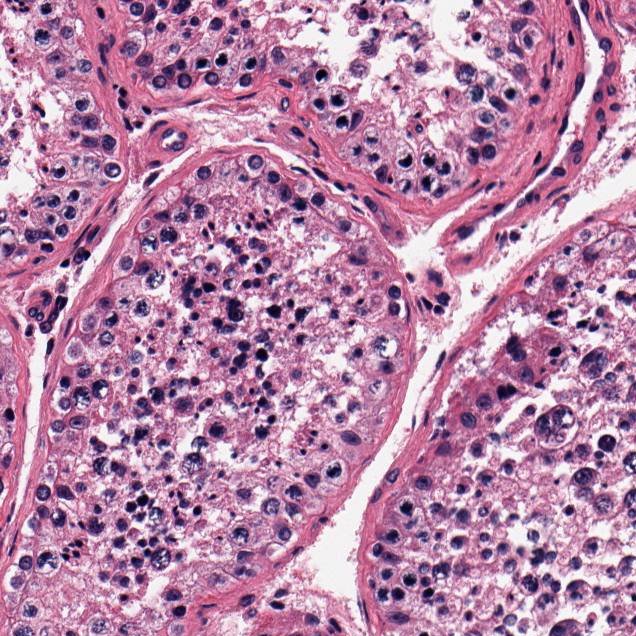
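Testis, as I read it: rounded to oval tubules cut across fill the field, the largest at centre and left. Each has a thin pink fibrous border with flattened, elongated nuclei along its edge, and holds many layers of rounded cells, not one row.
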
